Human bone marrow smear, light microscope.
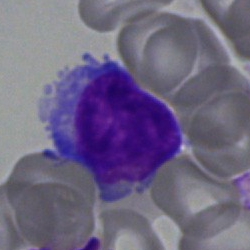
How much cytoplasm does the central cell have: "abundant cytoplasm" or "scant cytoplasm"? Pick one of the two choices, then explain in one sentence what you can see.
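Scant cytoplasm. The nucleus is a single unlobed mass filling most of the cell.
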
